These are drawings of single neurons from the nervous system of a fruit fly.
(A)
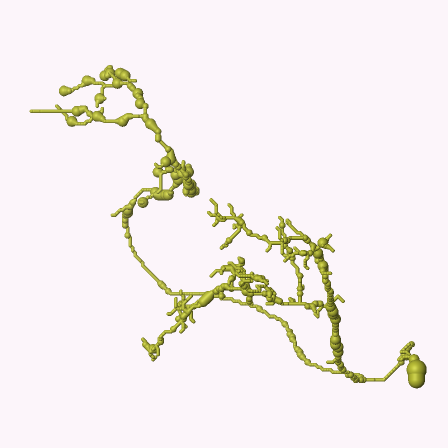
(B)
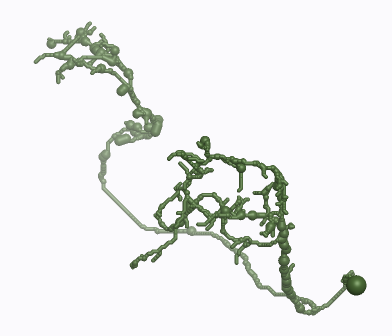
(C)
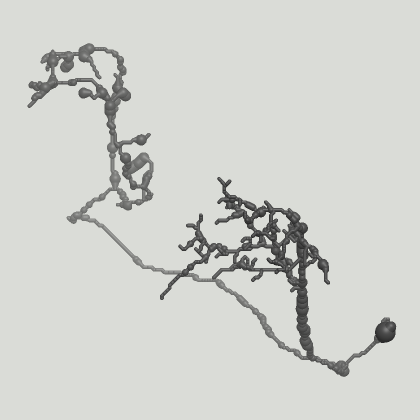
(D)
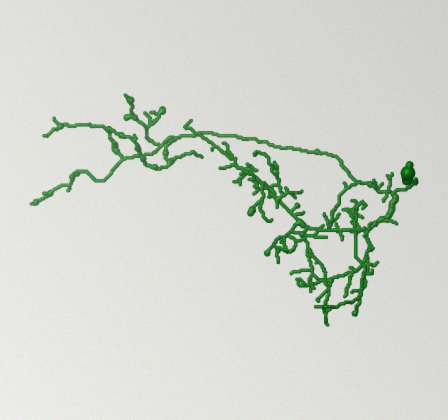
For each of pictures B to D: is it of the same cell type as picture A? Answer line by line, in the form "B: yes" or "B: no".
B: yes
C: yes
D: no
